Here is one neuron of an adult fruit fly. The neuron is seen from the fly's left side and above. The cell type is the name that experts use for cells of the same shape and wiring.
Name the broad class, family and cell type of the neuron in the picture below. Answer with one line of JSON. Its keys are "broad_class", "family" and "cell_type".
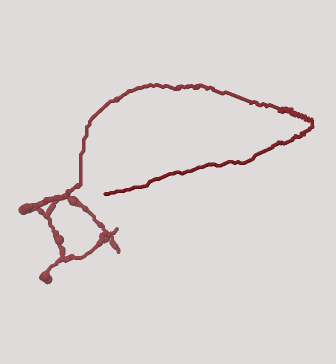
{"broad_class": "sensory neuron entering the brain", "family": "class olfactory", "cell_type": "ORN_VA6"}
